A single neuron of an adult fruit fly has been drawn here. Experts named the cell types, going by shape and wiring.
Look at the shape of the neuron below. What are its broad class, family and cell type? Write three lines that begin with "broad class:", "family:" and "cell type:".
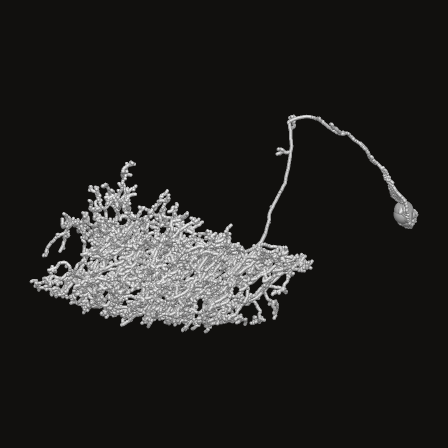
broad class: optic-lobe intrinsic neuron
family: Li
cell type: Li17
